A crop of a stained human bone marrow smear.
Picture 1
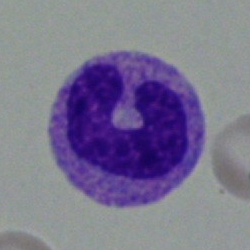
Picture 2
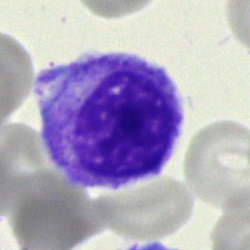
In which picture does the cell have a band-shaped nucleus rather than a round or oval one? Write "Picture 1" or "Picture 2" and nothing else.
Picture 1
